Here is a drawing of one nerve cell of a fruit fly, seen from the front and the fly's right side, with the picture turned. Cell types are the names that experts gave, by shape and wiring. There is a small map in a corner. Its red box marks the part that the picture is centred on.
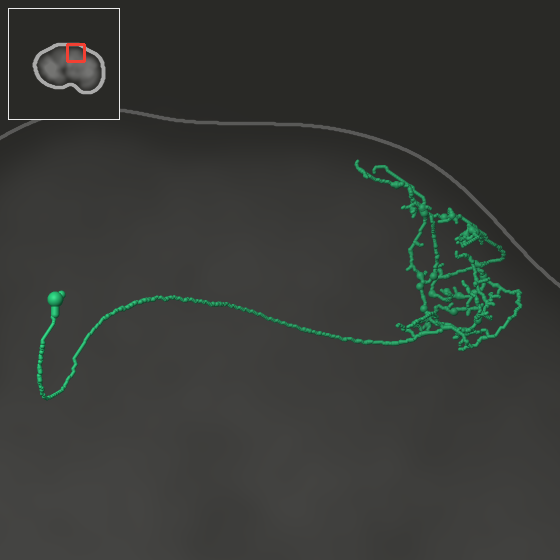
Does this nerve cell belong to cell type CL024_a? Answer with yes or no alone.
no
